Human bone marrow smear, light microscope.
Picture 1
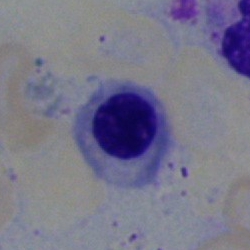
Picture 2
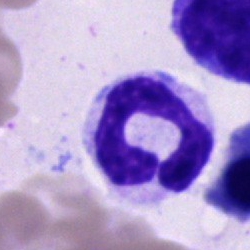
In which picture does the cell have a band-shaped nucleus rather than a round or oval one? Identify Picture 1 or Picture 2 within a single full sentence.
A curved band nucleus without separate lobes belongs to the cell in Picture 2.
